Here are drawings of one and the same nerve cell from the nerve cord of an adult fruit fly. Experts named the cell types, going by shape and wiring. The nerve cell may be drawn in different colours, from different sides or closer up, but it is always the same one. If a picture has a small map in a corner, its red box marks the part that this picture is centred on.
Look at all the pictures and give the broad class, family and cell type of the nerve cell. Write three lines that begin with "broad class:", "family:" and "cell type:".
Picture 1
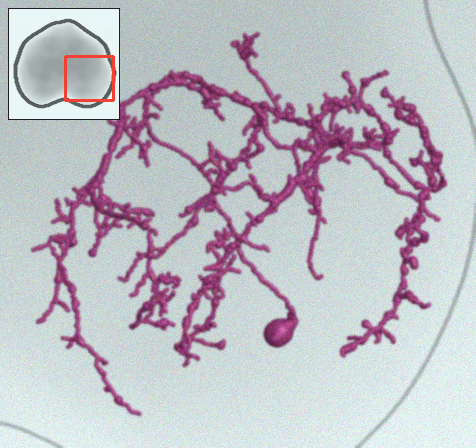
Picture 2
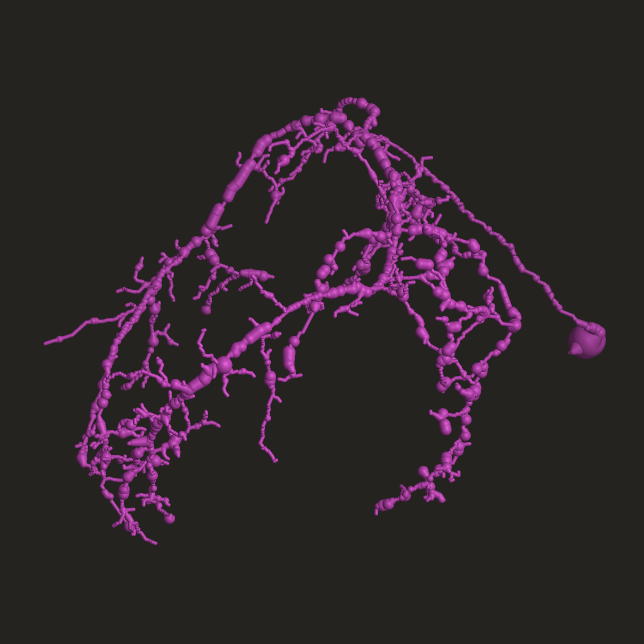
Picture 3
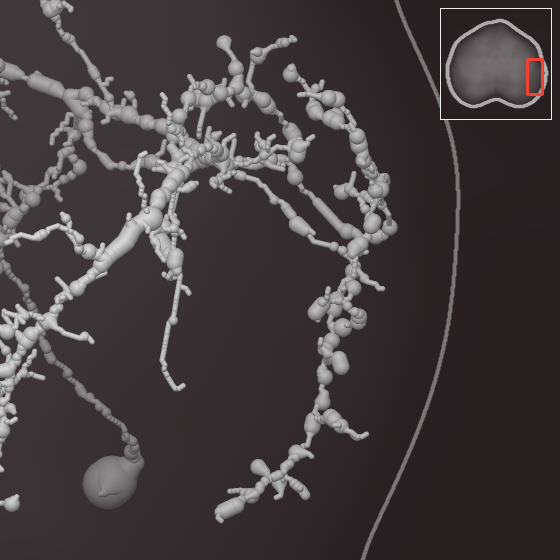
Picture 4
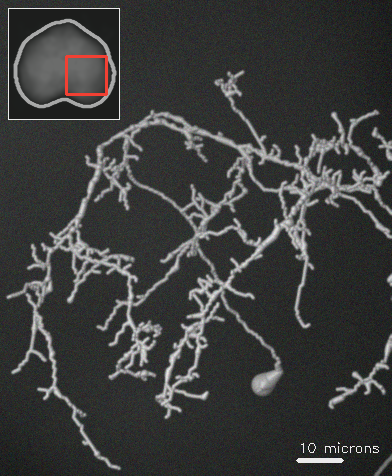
broad class: nerve-cord intrinsic neuron
family: hemilineage 03A
cell type: IN03A030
